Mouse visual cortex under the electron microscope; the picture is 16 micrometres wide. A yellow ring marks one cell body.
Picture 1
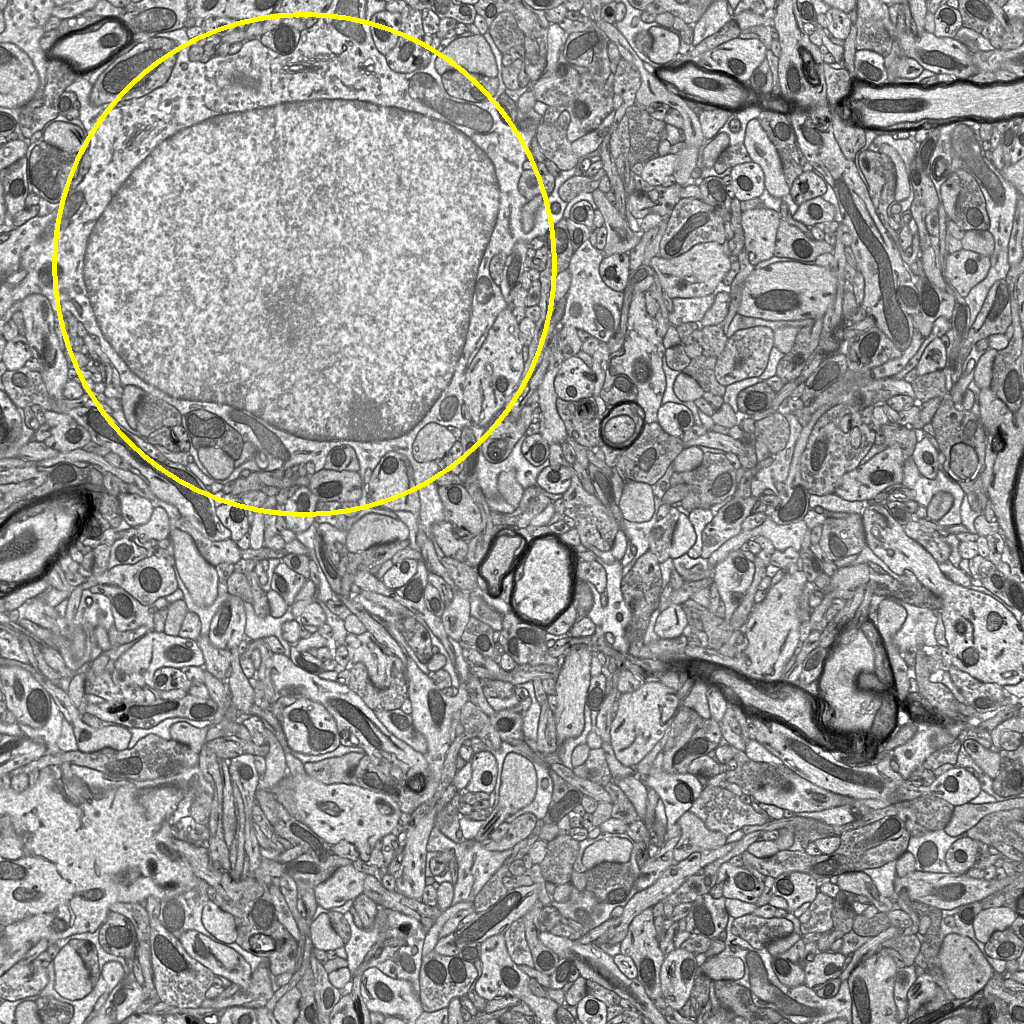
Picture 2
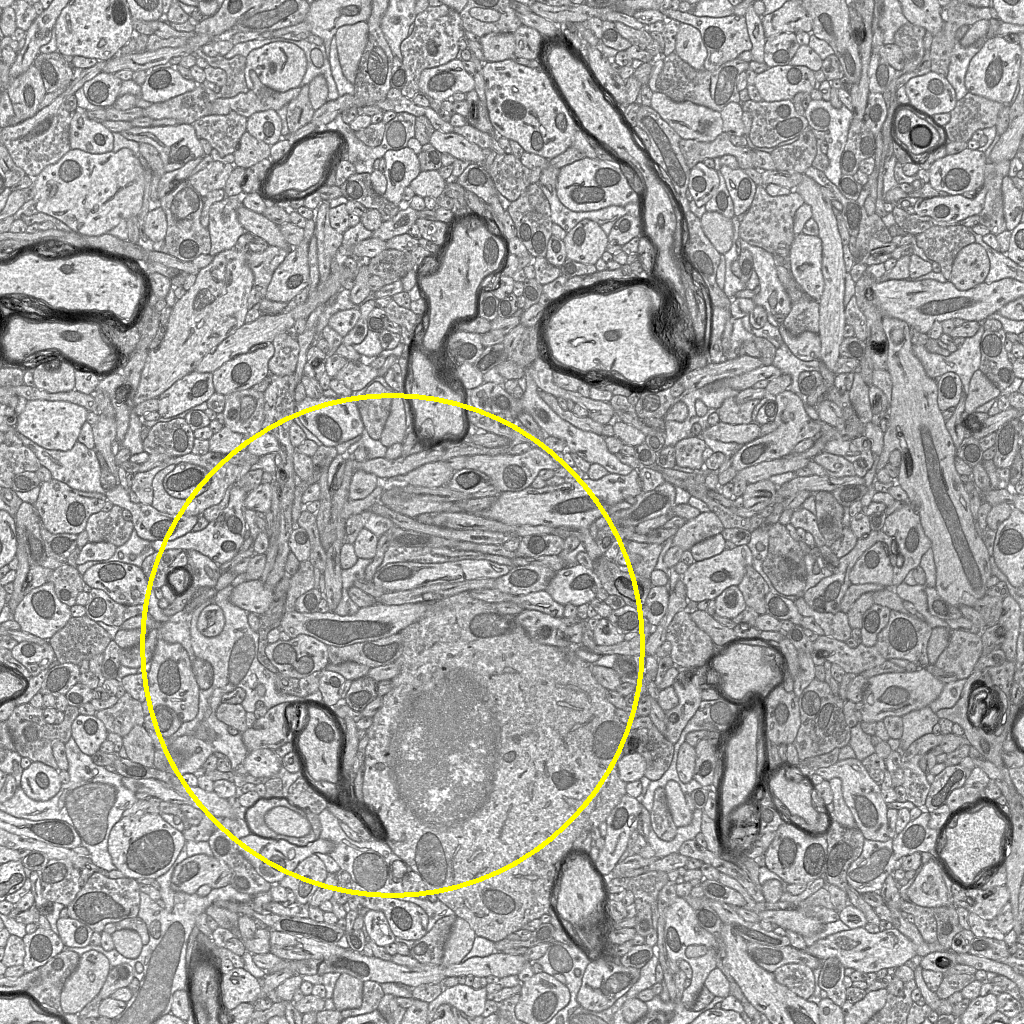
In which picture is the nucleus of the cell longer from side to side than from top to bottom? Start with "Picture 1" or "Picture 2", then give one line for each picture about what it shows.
Picture 1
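Picture 1: The nucleus is broadly oval and wider than it is tall.
Picture 2: The nucleus is an oval that is longer from top to bottom than from side to side.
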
